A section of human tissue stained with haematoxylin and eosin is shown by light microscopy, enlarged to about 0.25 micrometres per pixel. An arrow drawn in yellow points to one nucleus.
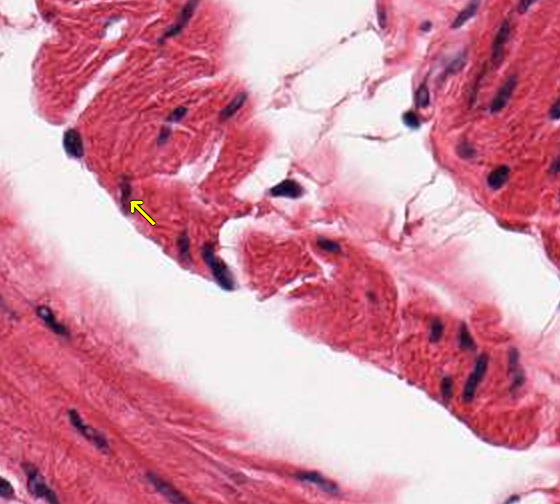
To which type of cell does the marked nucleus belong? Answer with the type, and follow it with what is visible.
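The marked cell is a smooth muscle cell. The nucleus stains dark and fairly evenly, with no clear internal detail. The surrounding cytoplasm is bright pink-red with a finely streaky, fibrillar texture, and no boundary separates it from the neighbouring cells. It lies near the outer edge of a tightly packed bundle of similar pink cells, beside the clear space that separates this bundle from the one below.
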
